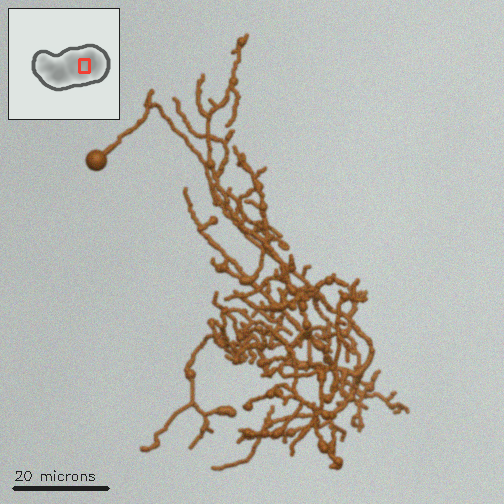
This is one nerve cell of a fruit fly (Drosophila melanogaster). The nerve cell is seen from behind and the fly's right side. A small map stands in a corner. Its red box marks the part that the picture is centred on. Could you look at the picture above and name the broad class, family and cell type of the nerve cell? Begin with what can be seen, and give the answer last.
From top to bottom in the picture it spans about 95 microns. The picture shows dozens of branch ends. It is a central-brain intrinsic neuron. The family is hemilineage DM5_ventral. It is of cell type WED151.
